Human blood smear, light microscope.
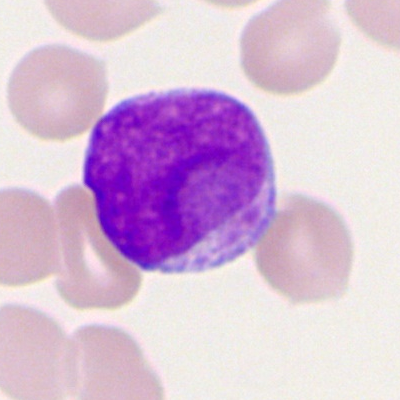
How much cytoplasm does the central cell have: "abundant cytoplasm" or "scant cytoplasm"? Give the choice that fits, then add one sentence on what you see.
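Scant cytoplasm. The cytoplasm is scant, forming a narrow pale lilac-blue crescent along the lower right edge.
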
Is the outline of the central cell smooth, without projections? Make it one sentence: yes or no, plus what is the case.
Yes, neither ragged parts nor projections, blebs or tags mark the edge of the cell.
